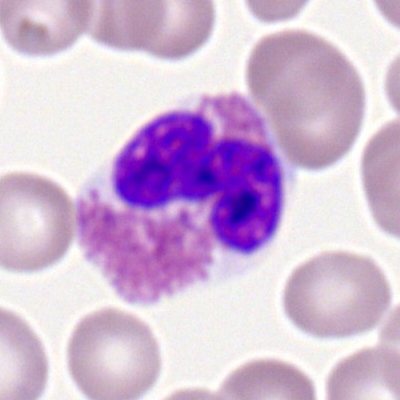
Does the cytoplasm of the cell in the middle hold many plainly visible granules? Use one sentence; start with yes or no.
Yes, it is many visible granules that the cytoplasm of this cell contains.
